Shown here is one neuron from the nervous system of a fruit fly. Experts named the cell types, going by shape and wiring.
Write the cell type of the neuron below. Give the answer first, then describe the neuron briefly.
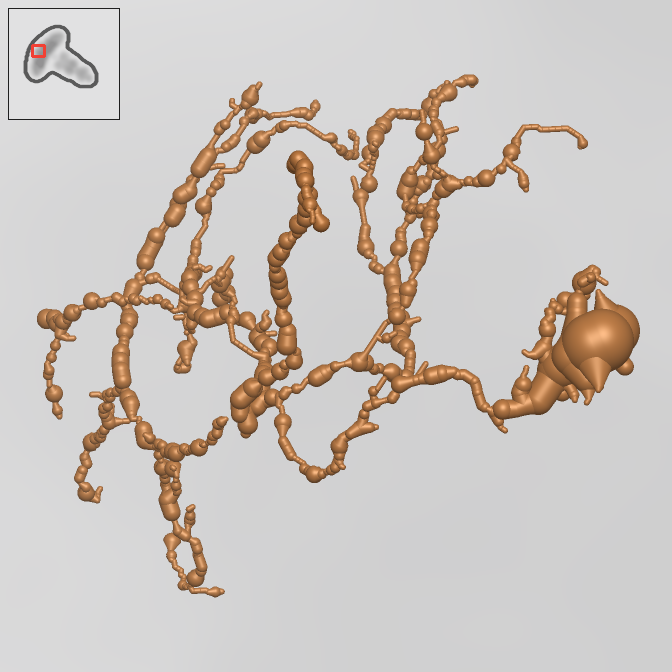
Its cell type is MN7. This is a motor neuron of the brain. The cell body can be seen on the right of the picture. The picture shows dozens of branch ends.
